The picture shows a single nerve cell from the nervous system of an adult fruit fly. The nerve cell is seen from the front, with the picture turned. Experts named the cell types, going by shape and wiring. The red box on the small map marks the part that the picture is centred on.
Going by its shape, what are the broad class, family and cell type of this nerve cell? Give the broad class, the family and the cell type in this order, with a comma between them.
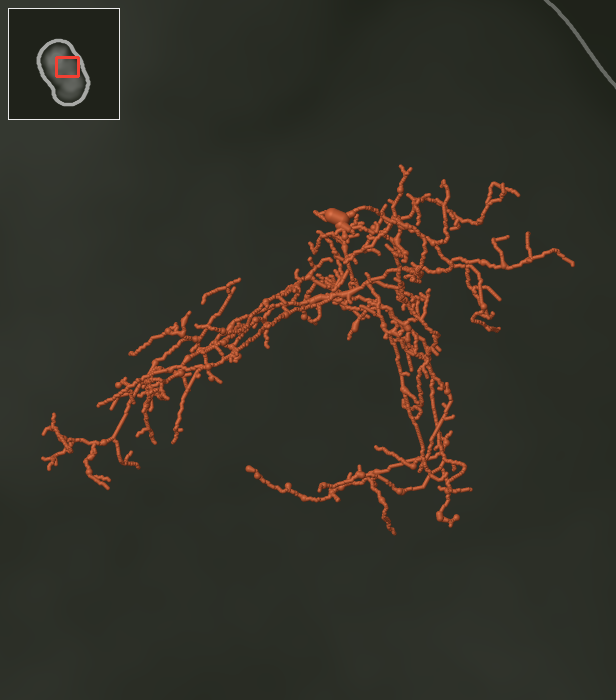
central-brain intrinsic neuron, hemilineage VLPd1, AVLP038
